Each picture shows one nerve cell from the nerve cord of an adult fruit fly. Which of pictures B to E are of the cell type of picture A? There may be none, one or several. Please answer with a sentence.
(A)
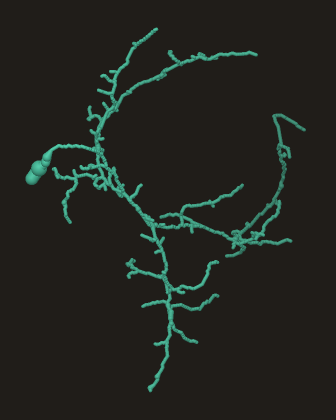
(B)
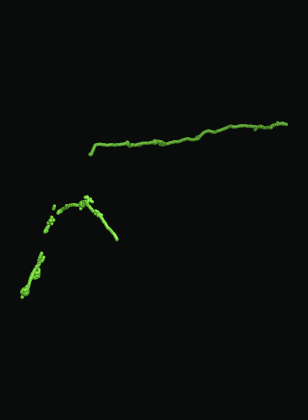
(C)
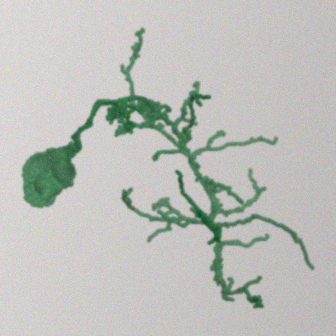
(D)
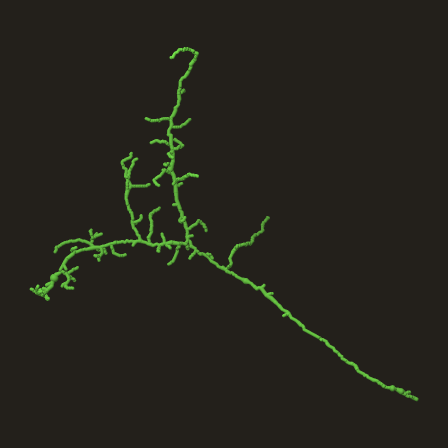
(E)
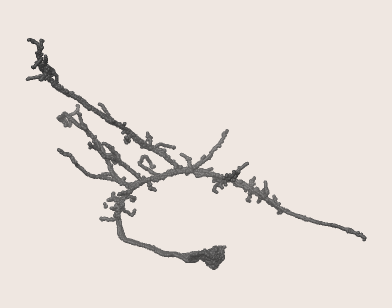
Picture B and picture C are of the same cell type.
